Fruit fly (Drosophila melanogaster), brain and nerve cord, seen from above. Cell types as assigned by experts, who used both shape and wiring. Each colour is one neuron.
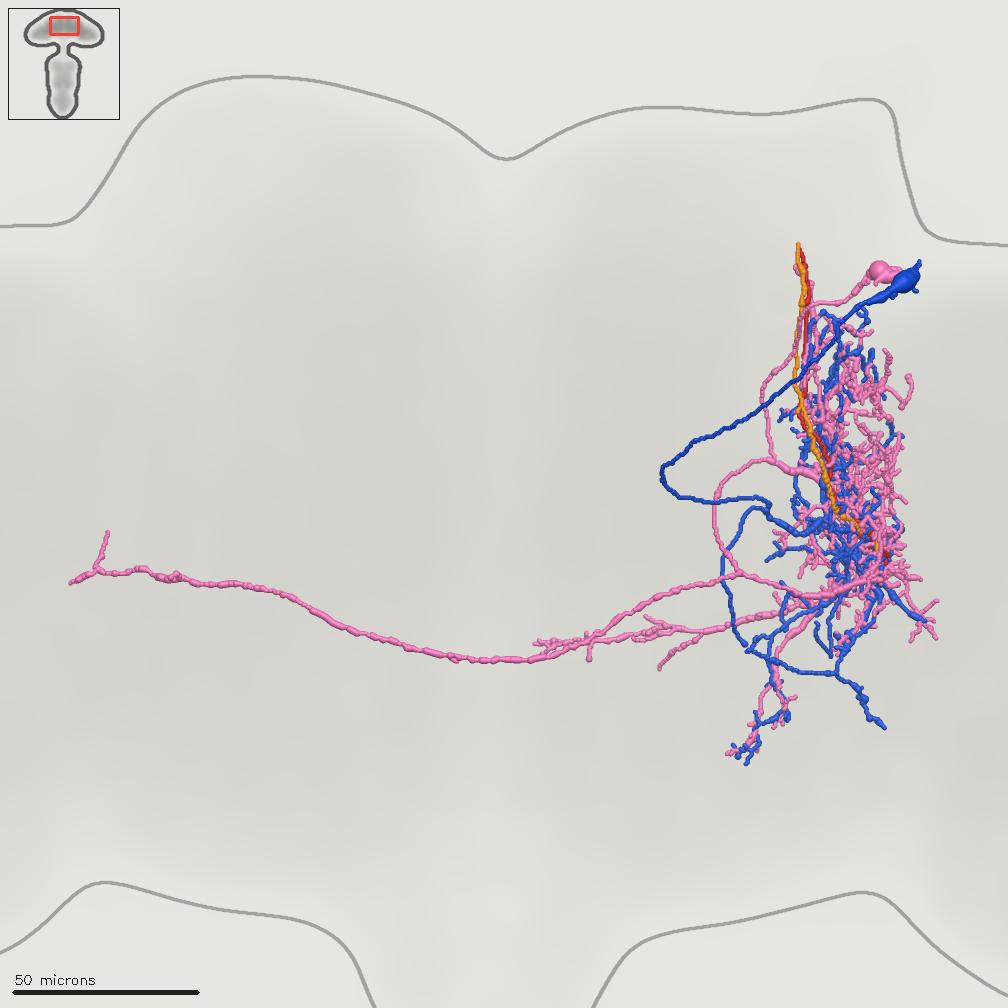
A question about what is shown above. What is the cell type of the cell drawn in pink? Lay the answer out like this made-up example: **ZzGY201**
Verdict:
**SAD053**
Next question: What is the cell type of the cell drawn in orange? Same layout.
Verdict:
**JO-CA1**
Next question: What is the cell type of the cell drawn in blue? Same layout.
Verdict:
**SAD001**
